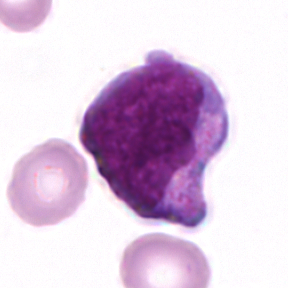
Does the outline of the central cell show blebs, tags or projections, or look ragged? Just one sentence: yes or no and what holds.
Yes, the cell's outline is ragged or frayed, or carries projections, blebs or tags.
